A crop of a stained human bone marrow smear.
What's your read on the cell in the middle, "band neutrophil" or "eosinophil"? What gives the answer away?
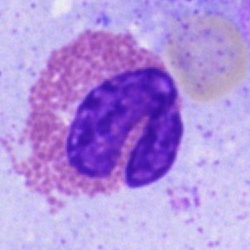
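The cell in the middle is an eosinophil. The deciding point is the granules: the cytoplasm is packed with coarse orange-pink ones.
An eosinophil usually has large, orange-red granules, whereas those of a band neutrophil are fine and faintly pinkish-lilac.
The granules here are round and of fairly even size. The nucleus is bent into a horseshoe shape with both ends pointing downward, and most of the cytoplasm lies to its left.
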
